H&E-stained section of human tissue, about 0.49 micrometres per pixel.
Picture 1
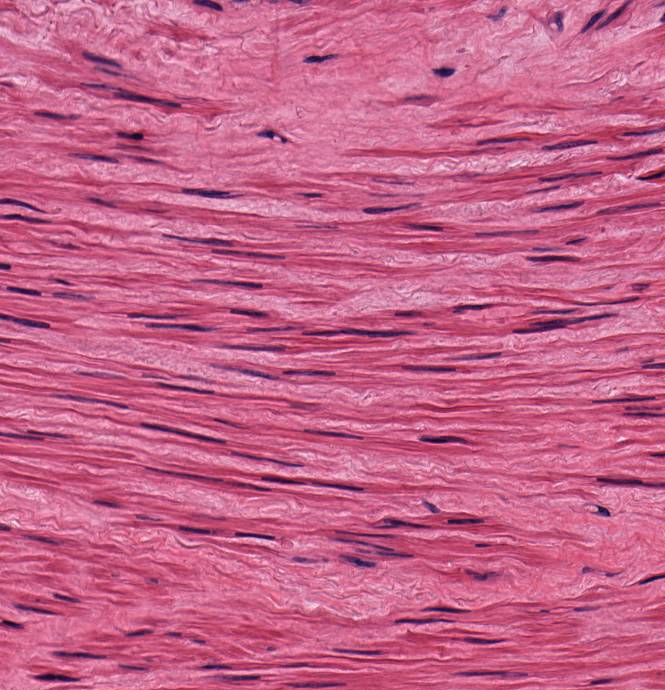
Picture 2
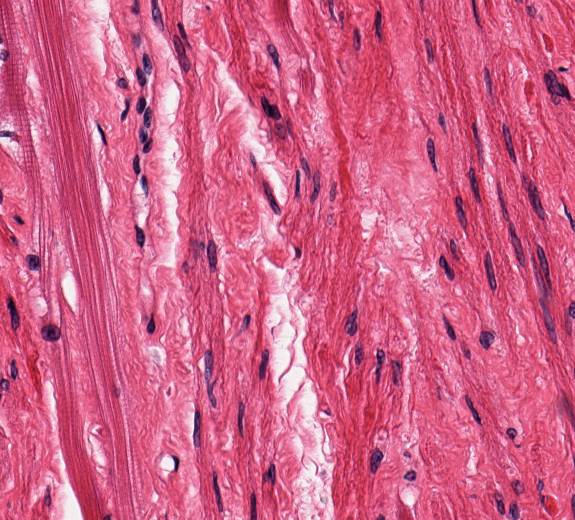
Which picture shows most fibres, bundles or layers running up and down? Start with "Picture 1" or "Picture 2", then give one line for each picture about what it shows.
Picture 2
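Picture 1: The field is filled edge to edge by closely packed fibres running roughly horizontally and parallel to one another.
Picture 2: Elongated fibres run roughly vertically from the top to the bottom of the whole field.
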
